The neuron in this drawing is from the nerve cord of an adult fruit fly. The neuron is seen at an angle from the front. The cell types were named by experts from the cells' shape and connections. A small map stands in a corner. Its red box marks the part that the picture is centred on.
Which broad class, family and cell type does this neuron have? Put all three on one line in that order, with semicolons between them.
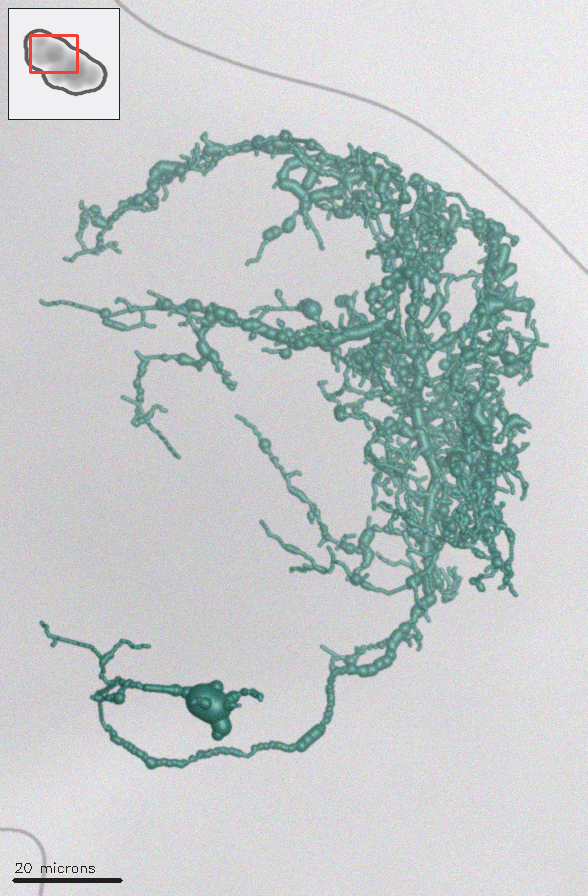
nerve-cord intrinsic neuron; hemilineage 01A; IN01A015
